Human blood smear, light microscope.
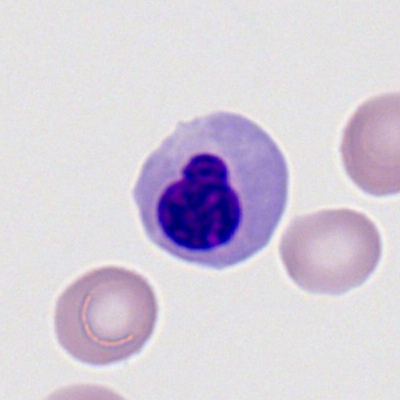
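Erythroblast in a stained human blood smear, light microscopy. The nucleus is positioned off-centre toward the lower left of the cell. Its chromatin is dark purple and coarsely clumped, and no nucleoli can be seen. The cytoplasm shows no visible granules.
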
